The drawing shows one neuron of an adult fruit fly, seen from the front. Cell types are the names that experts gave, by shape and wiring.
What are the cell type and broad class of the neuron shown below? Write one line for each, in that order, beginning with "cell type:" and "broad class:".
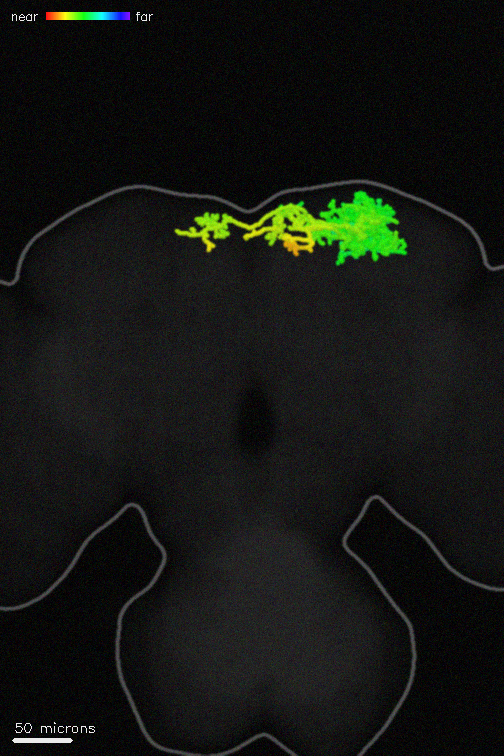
cell type: SLP279
broad class: central-brain intrinsic neuron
